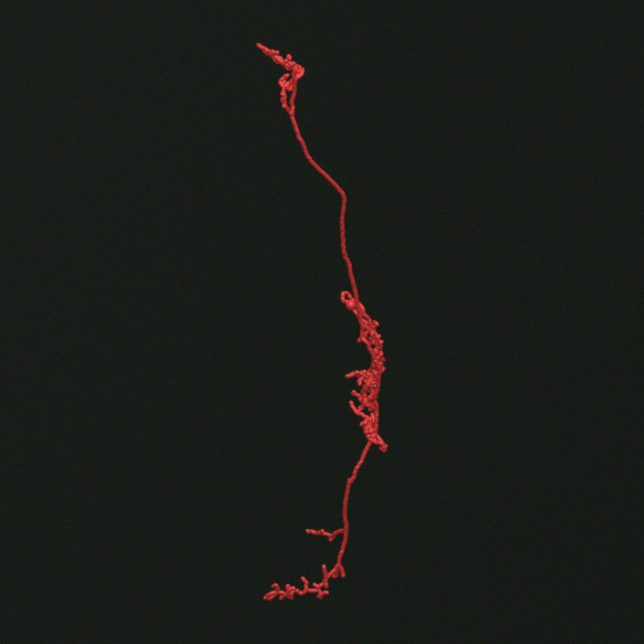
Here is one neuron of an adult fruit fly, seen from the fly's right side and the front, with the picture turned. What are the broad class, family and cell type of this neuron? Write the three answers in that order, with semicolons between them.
ascending neuron; hemilineage 17A; AN17A047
